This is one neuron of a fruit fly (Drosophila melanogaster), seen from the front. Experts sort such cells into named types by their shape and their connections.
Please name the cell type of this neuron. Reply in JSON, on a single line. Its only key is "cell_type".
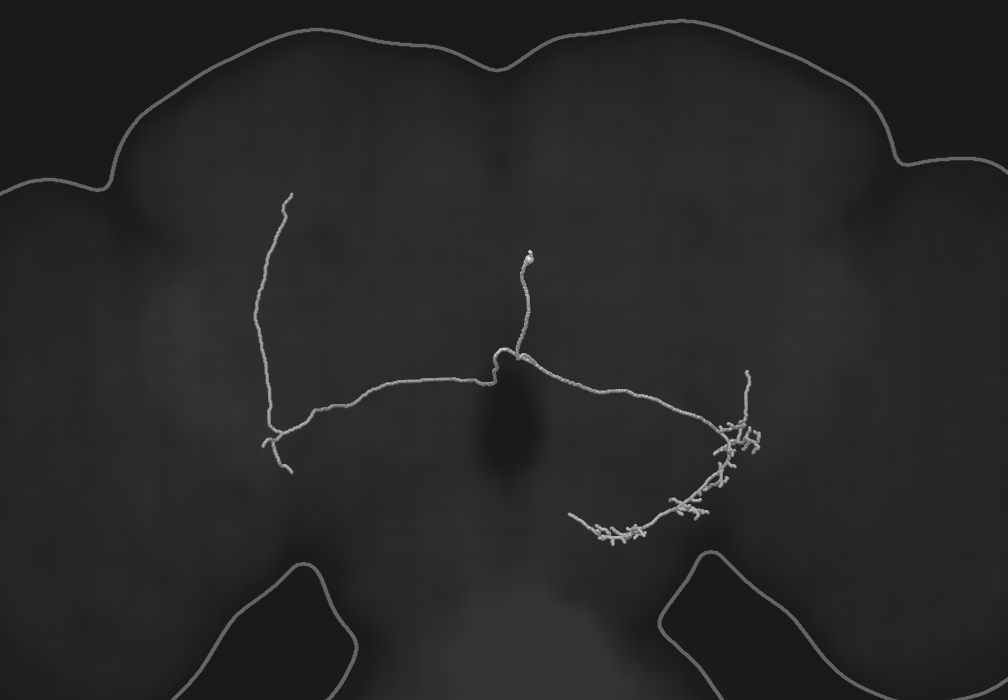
{"cell_type": "CB1055"}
